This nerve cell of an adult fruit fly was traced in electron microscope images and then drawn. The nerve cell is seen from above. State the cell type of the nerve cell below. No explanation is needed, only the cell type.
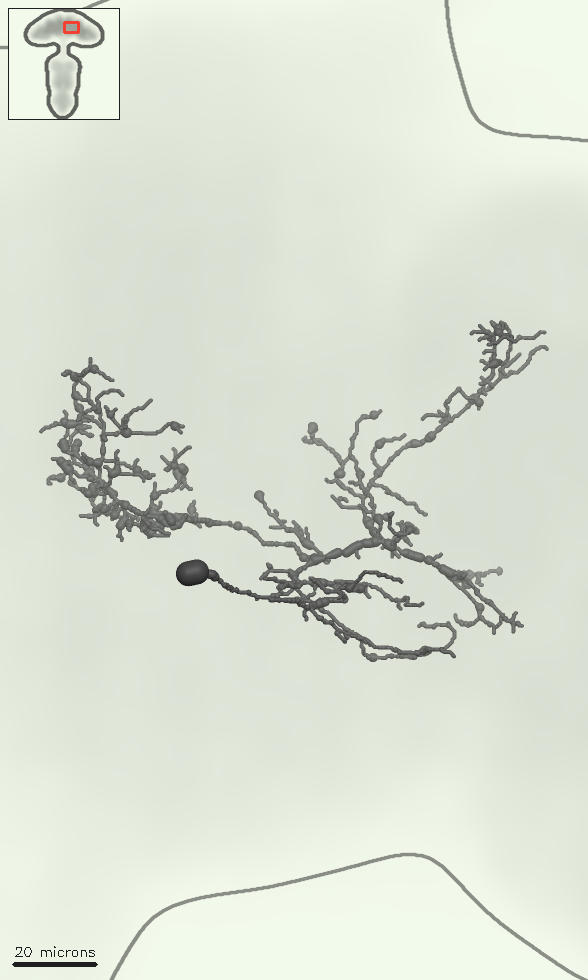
SMP425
